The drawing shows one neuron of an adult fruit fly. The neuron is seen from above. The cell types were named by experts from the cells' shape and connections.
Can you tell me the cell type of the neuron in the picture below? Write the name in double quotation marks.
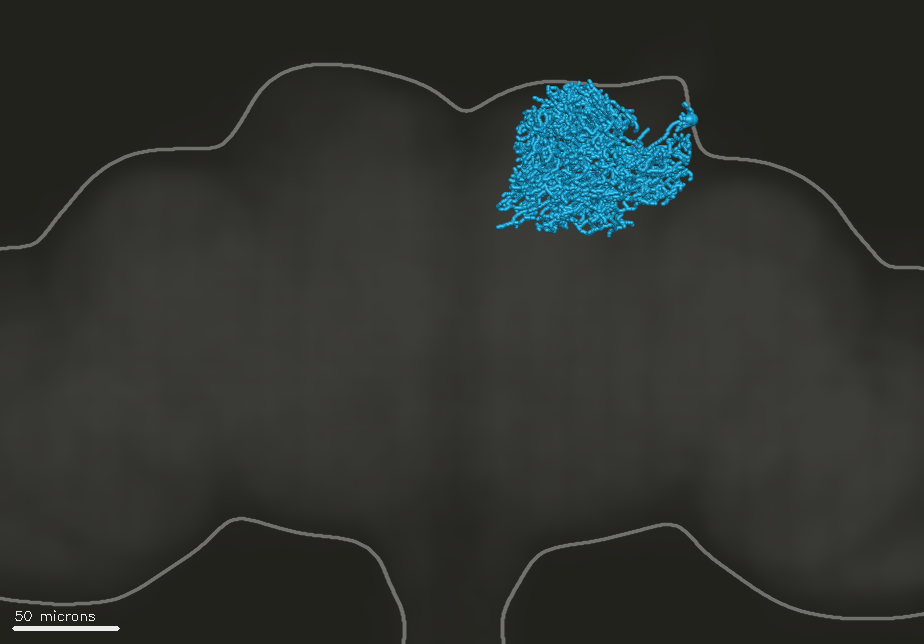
"lLN2X11"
